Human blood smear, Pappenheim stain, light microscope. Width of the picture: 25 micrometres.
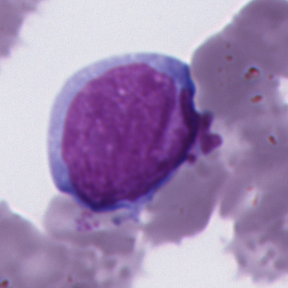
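Myeloblast, the cell in the middle of the field. Looking first at the nucleus, I notice it sits off-centre, toward the right of the cell. Its chromatin is finely stippled and evenly spread. The cytoplasm is pale blue, and I see its rim is widest on the left side of the cell.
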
